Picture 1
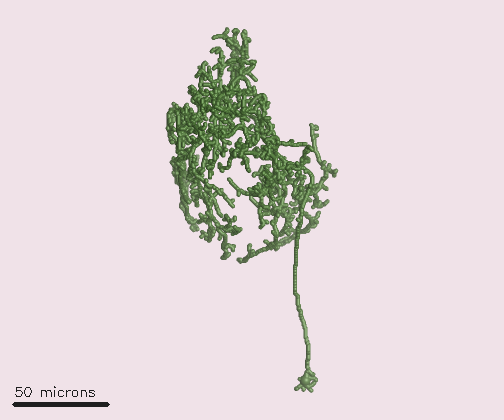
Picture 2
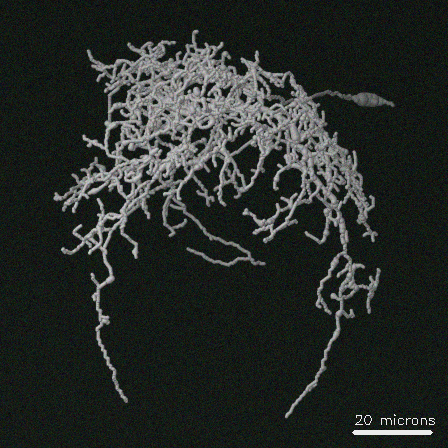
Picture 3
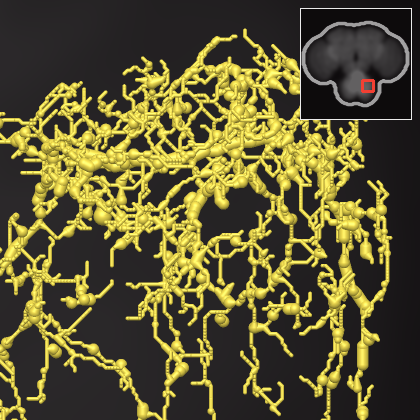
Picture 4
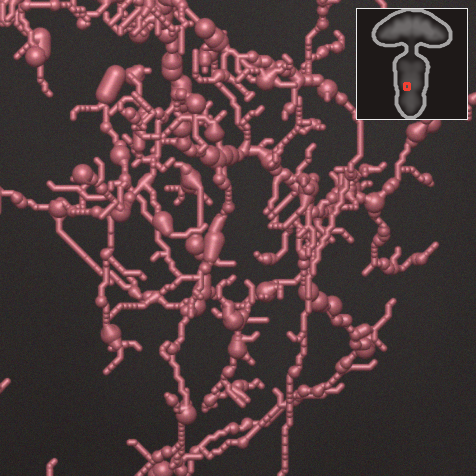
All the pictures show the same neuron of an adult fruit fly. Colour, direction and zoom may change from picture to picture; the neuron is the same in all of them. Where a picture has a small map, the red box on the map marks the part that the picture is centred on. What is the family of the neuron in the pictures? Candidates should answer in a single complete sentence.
Of family hemilineage 03B is the neuron in these images.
